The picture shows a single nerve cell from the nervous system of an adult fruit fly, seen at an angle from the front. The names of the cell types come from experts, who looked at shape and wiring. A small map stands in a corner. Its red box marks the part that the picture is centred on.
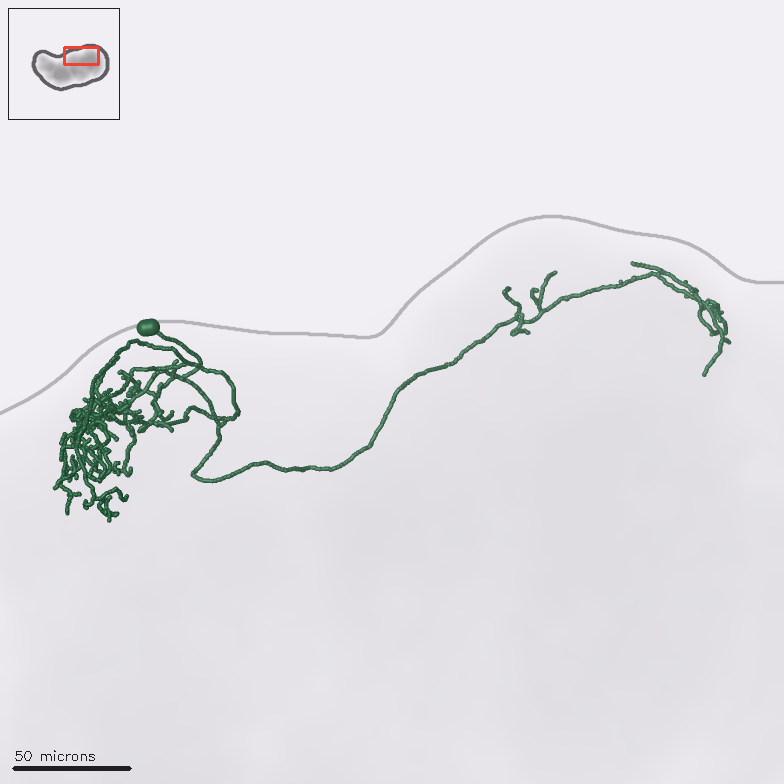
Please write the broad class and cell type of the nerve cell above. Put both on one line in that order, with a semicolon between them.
central-brain intrinsic neuron; SLP444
